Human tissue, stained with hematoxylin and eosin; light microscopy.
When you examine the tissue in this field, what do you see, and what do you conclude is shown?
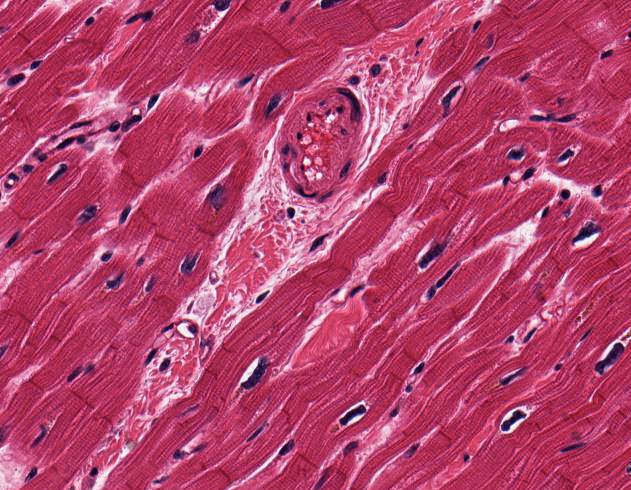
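The muscle fibres branch and join neighbouring fibres, and their pink cytoplasm shows fine cross-striations. Many of the muscle nuclei are bordered by a pale clear zone at their ends. A band of loose pale connective tissue crosses the centre of the field diagonally between the fibres. The tissue is left ventricle of the heart.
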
